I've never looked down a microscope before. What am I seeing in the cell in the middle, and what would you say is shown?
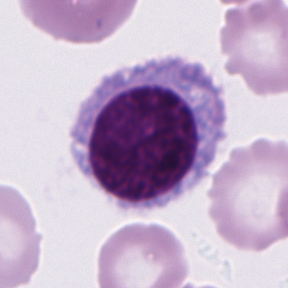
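Many small projections ruffle the border of the cell along its entire circumference. The nucleus is displaced toward the lower left, and no nucleolus is visible in it. The rim of cytoplasm is broadest on the upper-right side of the nucleus. The cell is a hairy cell.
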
